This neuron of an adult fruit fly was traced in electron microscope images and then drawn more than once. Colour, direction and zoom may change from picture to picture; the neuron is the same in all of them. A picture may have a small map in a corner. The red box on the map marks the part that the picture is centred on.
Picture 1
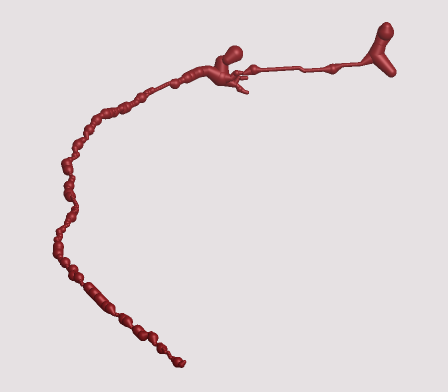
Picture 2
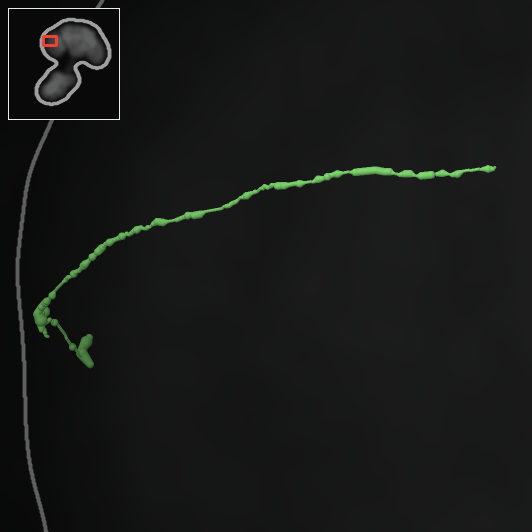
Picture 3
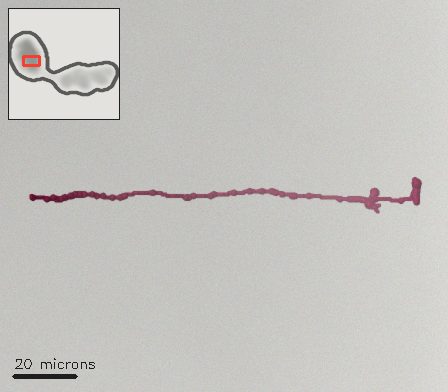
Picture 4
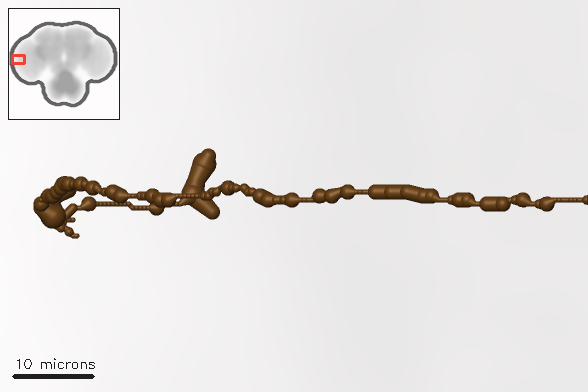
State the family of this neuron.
L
